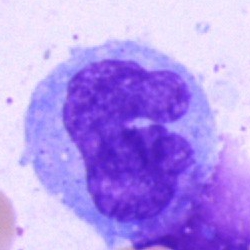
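Monocyte: the central cell of a stained human bone marrow smear under the light microscope. Nucleus: one continuous folded mass rather than separate lobes, with a deep notch opening toward the right side of the cell. Cytoplasm: pale grey-blue, forming a moderately broad rim around the nucleus.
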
